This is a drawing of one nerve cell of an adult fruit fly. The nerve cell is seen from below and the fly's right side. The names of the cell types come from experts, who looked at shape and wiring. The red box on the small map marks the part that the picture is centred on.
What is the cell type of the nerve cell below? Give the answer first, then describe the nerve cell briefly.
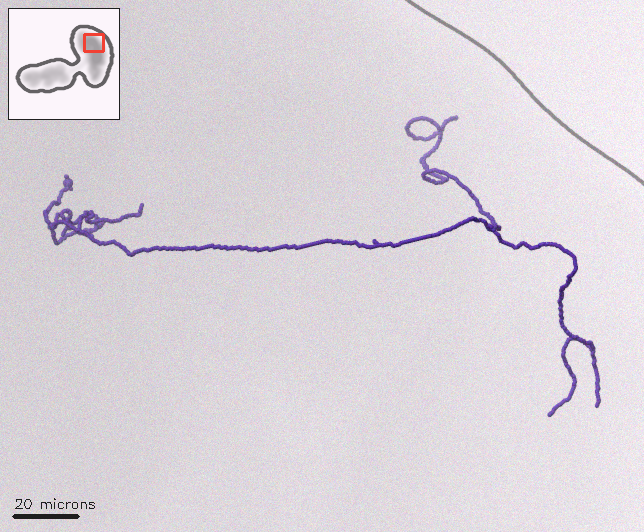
Its cell type is KCab-s. It is a central-brain intrinsic neuron. It lies in the brain. From left to right in the picture it spans about 180 microns.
